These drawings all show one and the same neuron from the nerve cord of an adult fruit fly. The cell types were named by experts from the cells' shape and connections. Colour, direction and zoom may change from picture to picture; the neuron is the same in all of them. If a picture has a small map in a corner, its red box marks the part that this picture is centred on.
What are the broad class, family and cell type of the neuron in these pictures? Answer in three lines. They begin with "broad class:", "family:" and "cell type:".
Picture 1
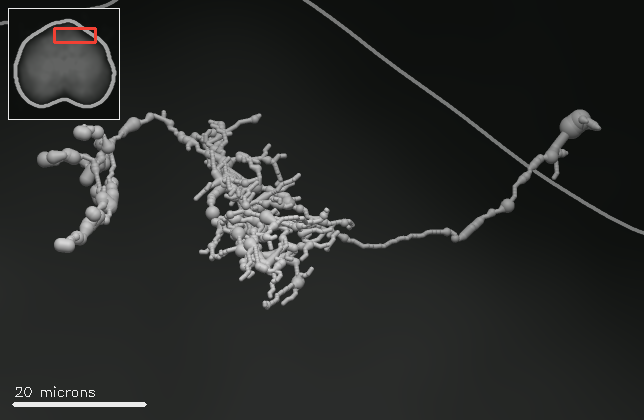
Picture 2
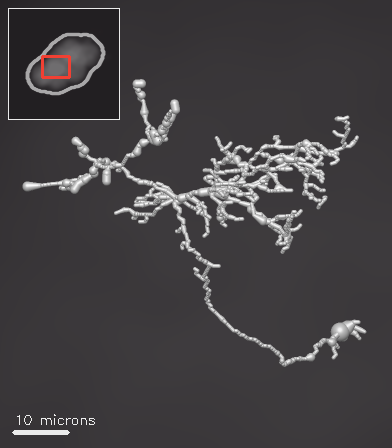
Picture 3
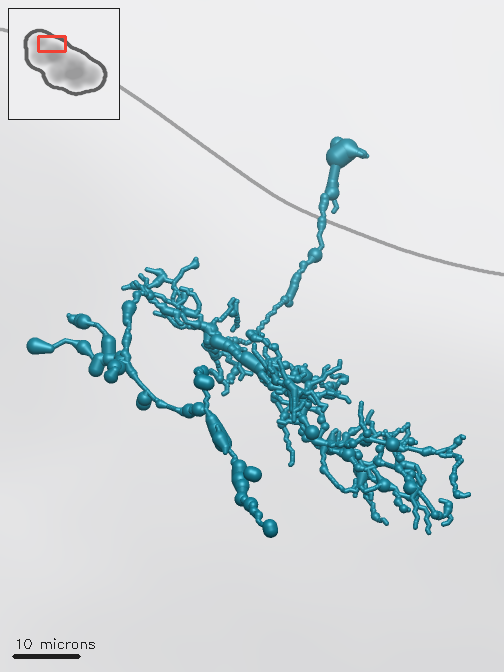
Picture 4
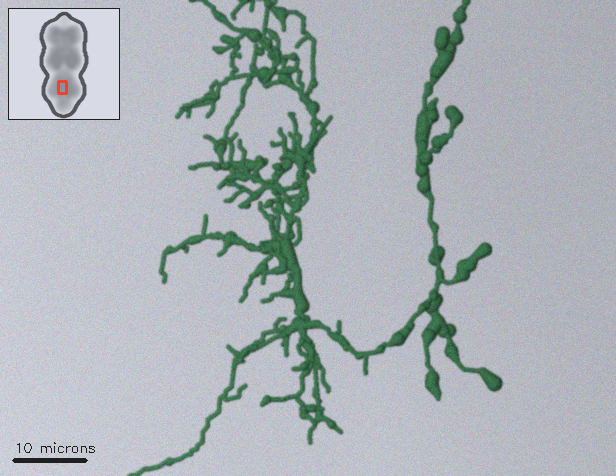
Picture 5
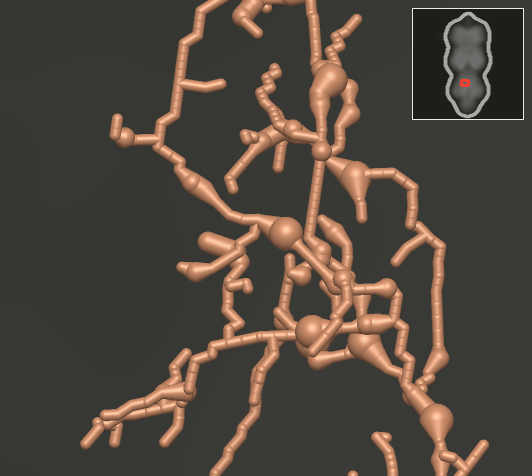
broad class: nerve-cord intrinsic neuron
family: hemilineage 06A
cell type: IN06A117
